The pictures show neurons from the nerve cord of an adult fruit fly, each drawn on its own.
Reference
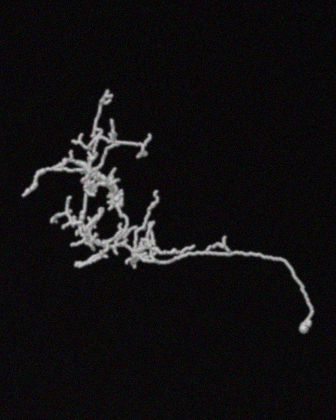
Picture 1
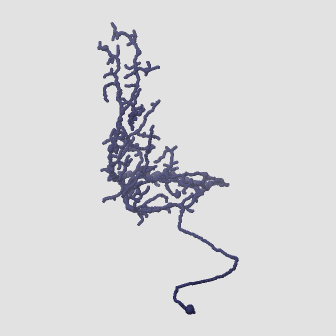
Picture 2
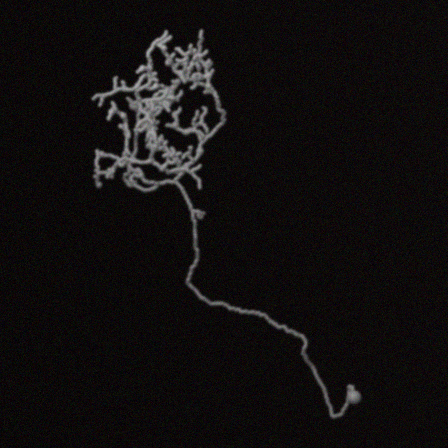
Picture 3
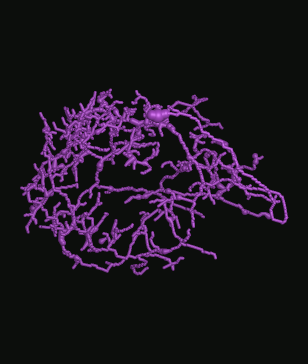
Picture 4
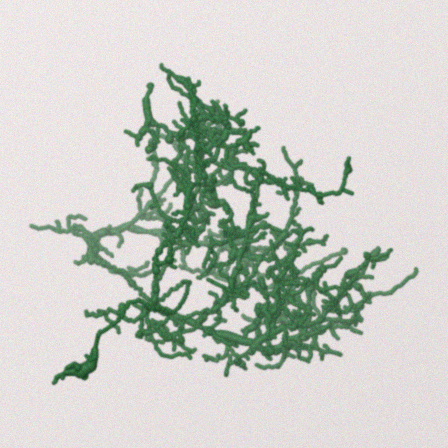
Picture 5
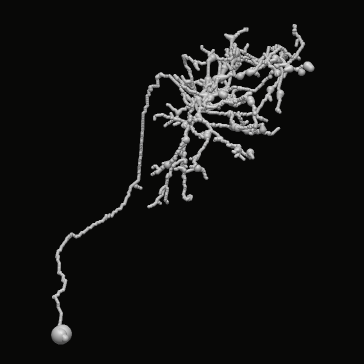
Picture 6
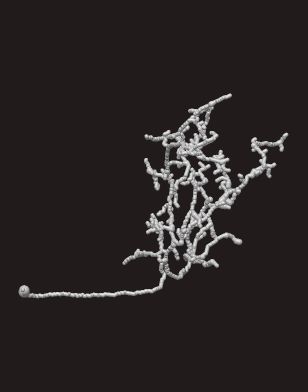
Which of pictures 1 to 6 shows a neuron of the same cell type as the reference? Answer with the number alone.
1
